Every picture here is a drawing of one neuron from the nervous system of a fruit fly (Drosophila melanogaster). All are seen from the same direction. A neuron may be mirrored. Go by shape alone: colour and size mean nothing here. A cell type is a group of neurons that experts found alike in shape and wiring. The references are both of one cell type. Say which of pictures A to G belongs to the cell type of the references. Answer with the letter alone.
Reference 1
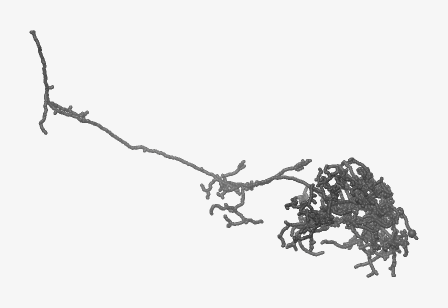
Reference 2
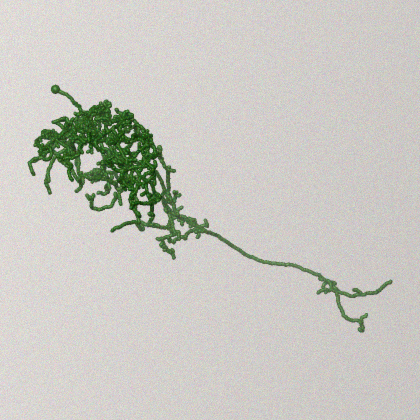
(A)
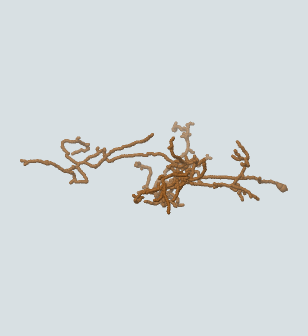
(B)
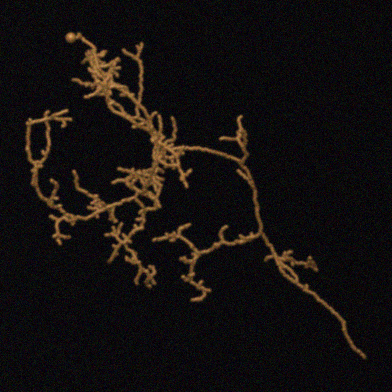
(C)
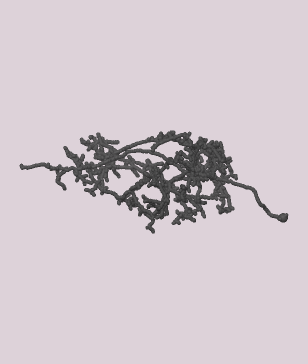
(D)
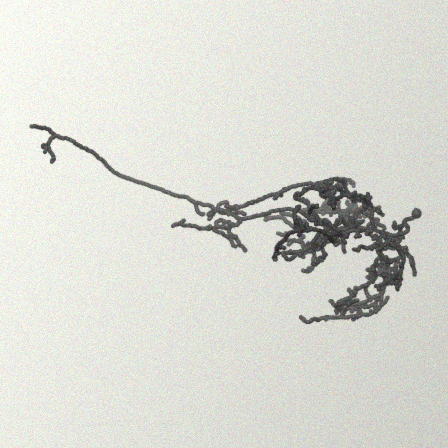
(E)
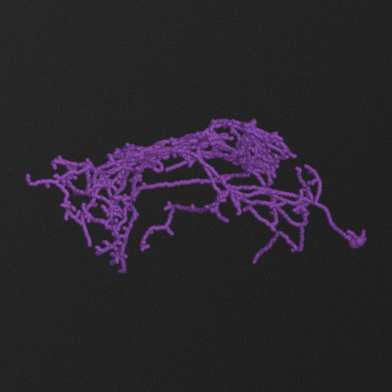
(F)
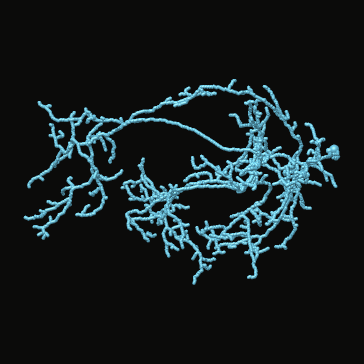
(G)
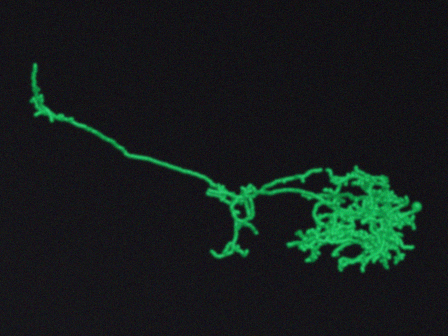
G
